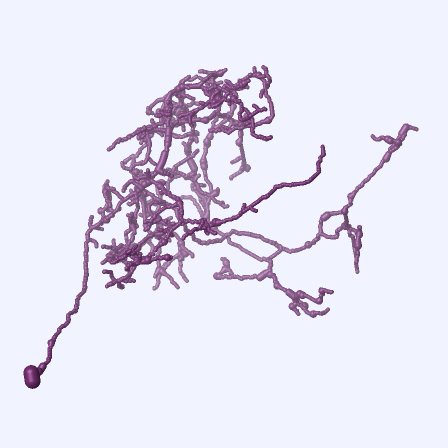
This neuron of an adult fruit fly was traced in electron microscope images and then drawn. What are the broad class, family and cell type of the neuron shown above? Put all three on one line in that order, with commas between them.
central-brain intrinsic neuron, hemilineage VLPl&p1_lateral, PVLP074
